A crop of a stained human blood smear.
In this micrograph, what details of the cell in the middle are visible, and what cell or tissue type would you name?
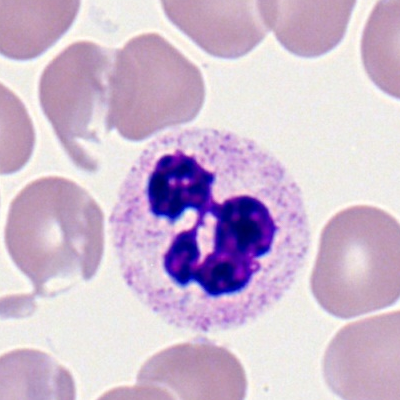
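Round, smooth outline. Nucleus: several lobes joined by narrow connections; no nucleoli visible. Cytoplasm: fine pinkish-violet granules, evenly scattered. Segmented neutrophil.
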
